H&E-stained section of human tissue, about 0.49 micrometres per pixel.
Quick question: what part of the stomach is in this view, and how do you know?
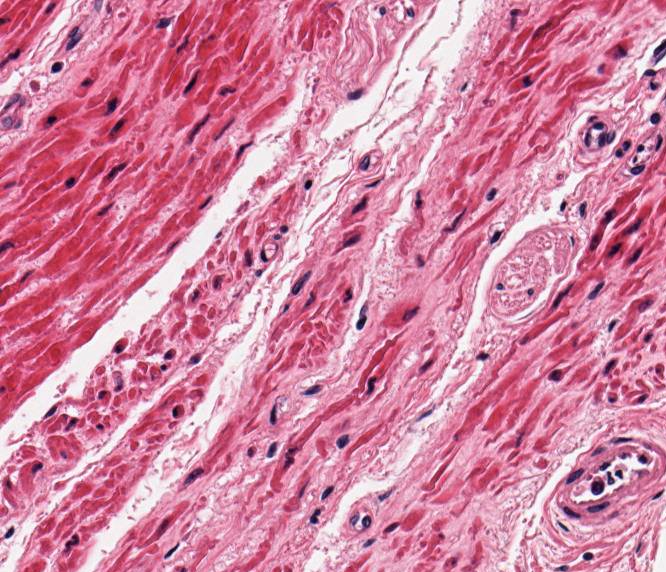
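This one's smooth muscle. Its cells carry elongated, cigar-shaped dark nuclei parallel to the bundles, in strongly pink cytoplasm without cross-striations.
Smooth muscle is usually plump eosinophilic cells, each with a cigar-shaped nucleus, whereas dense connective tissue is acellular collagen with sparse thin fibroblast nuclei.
Narrow white clefts run between and parallel to the bundles, and no fat cells are present.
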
